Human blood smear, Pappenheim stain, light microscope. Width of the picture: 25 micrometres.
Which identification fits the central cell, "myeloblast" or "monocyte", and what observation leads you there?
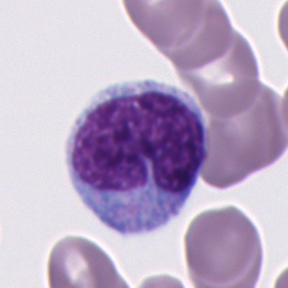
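Monocyte is the name for this cell. A narrow cleft cuts into its nucleus from the lower edge. The nucleus, about 12 by 10 micrometres, sits in the upper part of a cell about 13 micrometres across and fills about 60% of its area. Most of the cytoplasm lies below it, pale greyish blue and holding fine, dust-like lilac granules.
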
